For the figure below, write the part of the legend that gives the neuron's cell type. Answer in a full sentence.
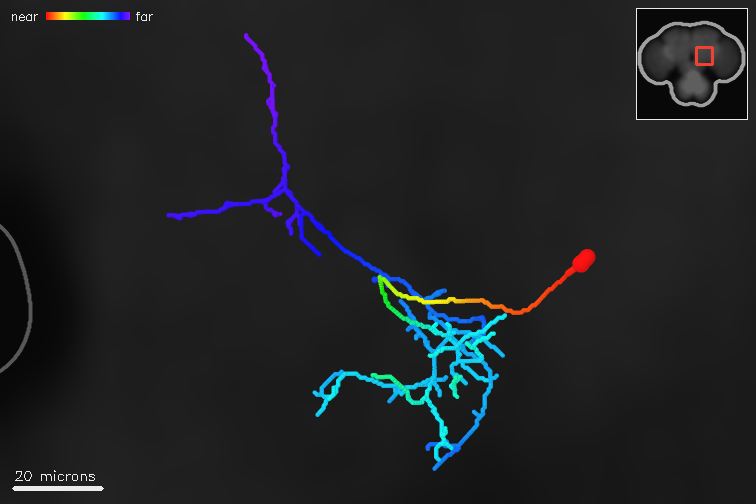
The cell type is WED033.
